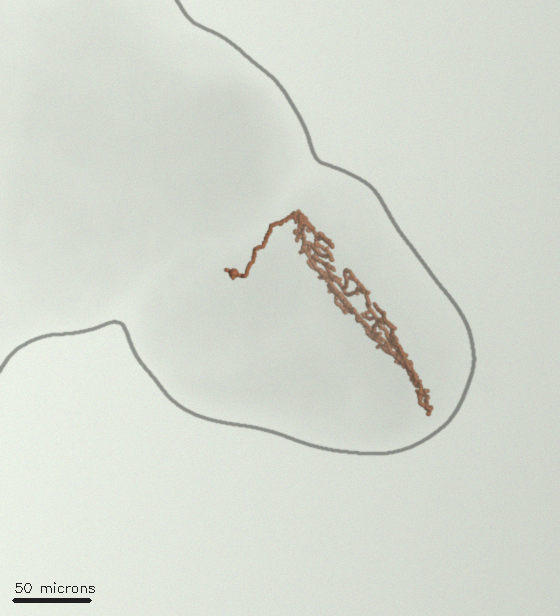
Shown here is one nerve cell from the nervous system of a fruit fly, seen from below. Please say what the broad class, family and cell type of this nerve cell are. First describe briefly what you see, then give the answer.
It lies in the brain. Its cell body lies in the middle of the picture. By the scale bar it is about 140 microns wide in this view. Its broad class is optic-lobe intrinsic neuron. The family is Cm. Its cell type is Cm-DRA.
